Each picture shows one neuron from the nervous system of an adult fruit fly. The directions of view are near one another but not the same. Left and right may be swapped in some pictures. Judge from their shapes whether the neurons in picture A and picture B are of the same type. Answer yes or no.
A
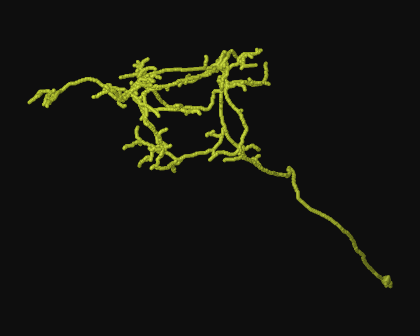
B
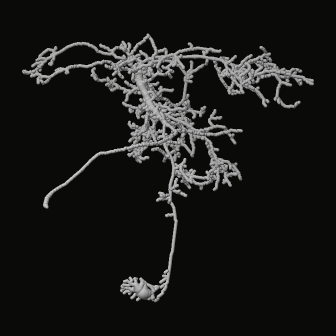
no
